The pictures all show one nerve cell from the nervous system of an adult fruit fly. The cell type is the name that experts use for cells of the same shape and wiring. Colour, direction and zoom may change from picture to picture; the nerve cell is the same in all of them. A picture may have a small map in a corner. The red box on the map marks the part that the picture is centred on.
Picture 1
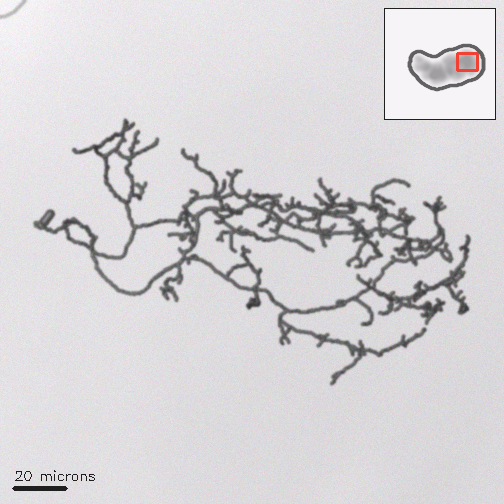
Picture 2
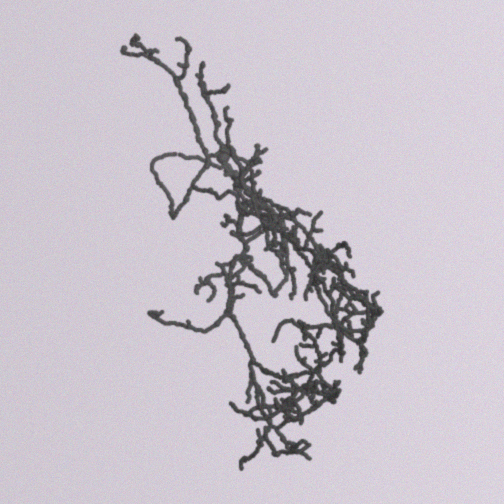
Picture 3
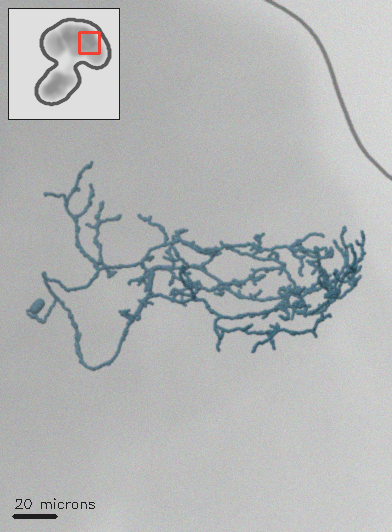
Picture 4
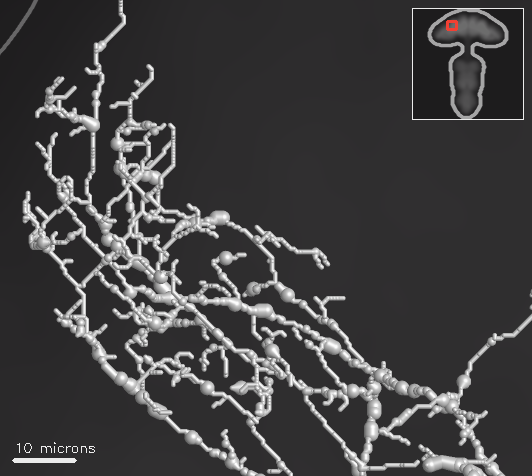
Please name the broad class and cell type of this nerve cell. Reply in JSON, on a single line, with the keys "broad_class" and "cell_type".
{"broad_class": "central-brain intrinsic neuron", "cell_type": "PVLP148"}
